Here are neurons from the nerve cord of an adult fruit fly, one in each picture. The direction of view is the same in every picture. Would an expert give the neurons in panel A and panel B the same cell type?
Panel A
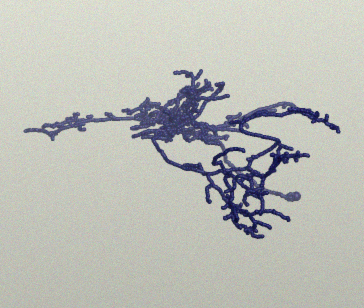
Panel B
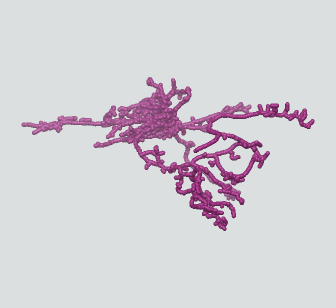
yes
